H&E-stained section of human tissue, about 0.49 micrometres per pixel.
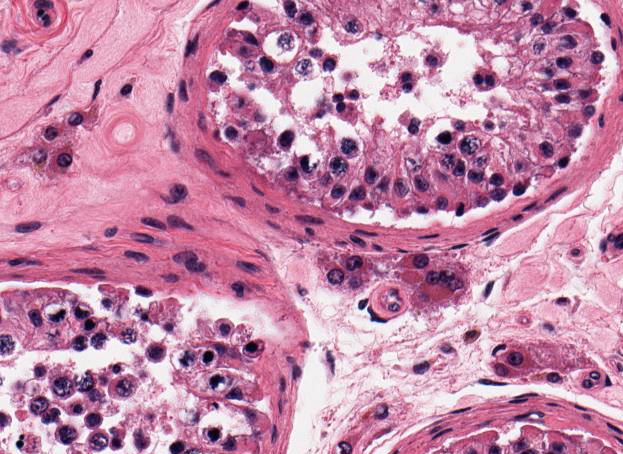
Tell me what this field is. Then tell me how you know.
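Mostly seminiferous tubule: parts of three rounded tubules at top right, lower left and bottom right edge, separated by stroma. Lining epithelium several cell layers thick.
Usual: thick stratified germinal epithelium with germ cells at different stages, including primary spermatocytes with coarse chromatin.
Many cells inside have large round nuclei, coarse clumped chromatin. Wall thick, pink, with flattened elongated nuclei.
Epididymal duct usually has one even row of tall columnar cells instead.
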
